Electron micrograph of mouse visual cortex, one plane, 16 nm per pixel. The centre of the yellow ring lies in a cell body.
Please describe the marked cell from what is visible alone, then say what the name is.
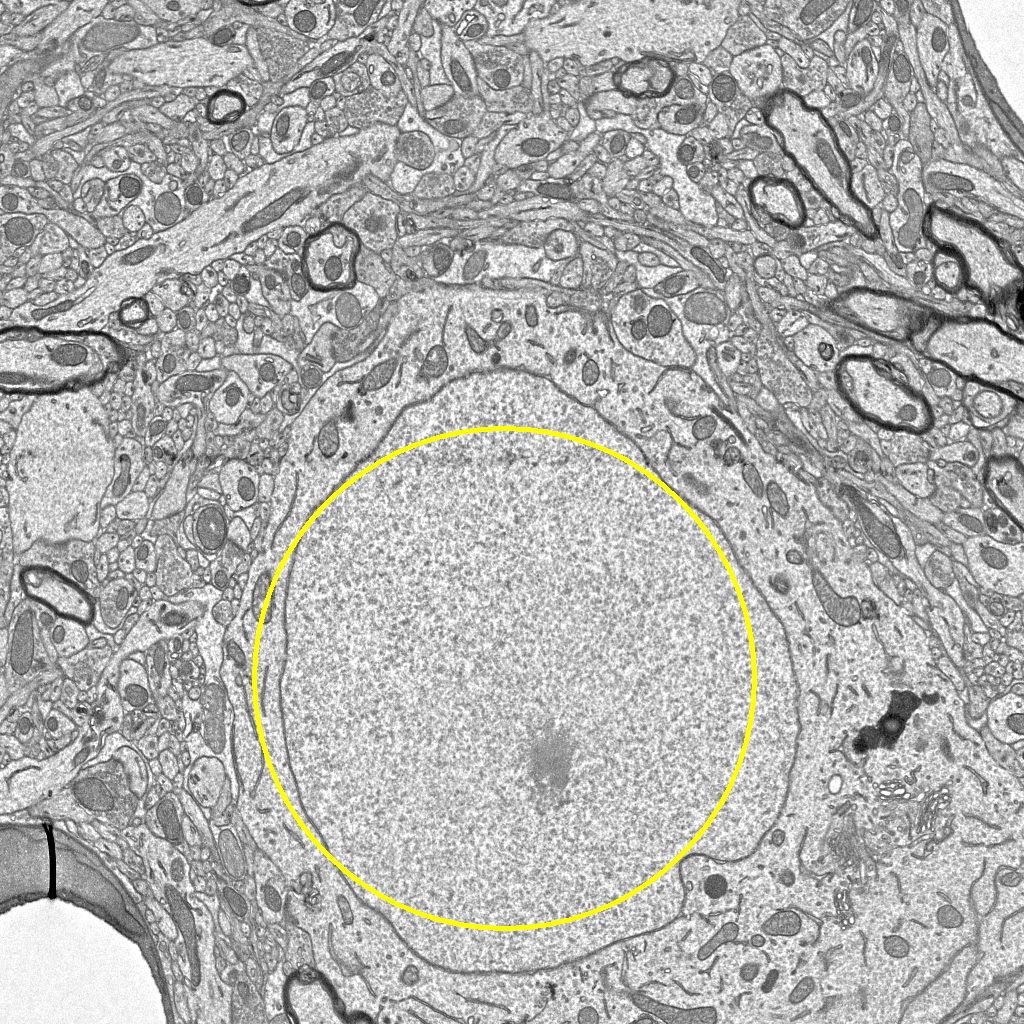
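Nucleus: large and round, its smooth outline shown whole within the picture. Nuclear envelope: smooth, without deep folds or clefts. Chromatin: pale and finely dispersed, with no dark band lining the envelope. Cytoplasm: small mitochondria scattered through the wider lower-right part. Cell type: excitatory neuron.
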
